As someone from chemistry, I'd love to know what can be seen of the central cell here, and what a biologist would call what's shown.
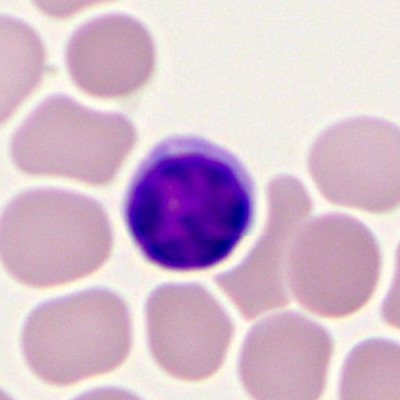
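The cell has a round, smooth outline. Its chromatin is dark purple and densely clumped, and no nucleoli can be seen in the nucleus. A scant rim of pale blue cytoplasm surrounds the nucleus, widest along the top of the cell. This is a lymphocyte.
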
